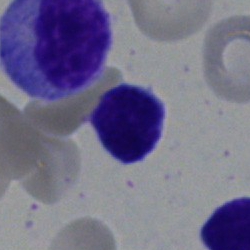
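Lymphocyte, the central cell of a stained human bone marrow smear. Outline roughly round with a slightly uneven edge; little or no cytoplasm visible around the nucleus. The whole cell stains a fairly uniform deep violet-blue, and the chromatin is dense and dark, without clear pale areas.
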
